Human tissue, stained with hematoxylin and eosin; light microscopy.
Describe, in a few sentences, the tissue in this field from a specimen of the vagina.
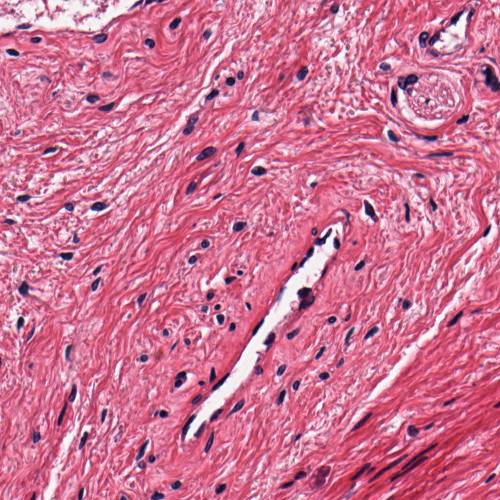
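The whole field is collagenous connective tissue, and I find no epithelium anywhere. Its scattered nuclei are mostly dark, slender and spindle-shaped, lying along the fibres. In the upper right corner sits a small round structure with a concentrically layered wall. The upper left is looser and paler than the lower right, its fibres finer and wispy.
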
